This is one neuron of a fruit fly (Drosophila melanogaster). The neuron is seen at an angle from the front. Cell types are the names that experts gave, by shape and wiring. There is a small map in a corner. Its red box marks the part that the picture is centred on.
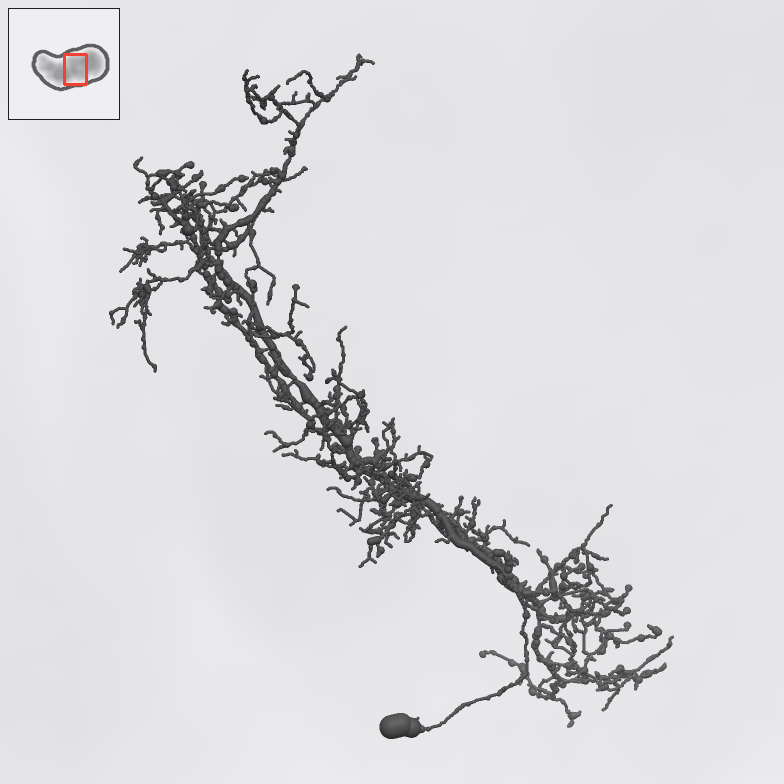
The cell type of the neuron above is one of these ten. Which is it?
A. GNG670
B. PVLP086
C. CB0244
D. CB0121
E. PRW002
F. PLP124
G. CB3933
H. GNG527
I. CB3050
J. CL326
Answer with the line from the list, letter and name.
A. GNG670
